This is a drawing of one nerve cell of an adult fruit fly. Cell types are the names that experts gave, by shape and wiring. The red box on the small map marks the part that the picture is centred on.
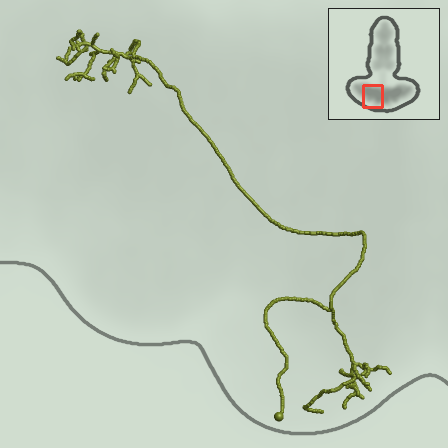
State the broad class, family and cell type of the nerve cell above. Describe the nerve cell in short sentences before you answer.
The cell body can be seen at the bottom of the picture. In this view it is about as wide as it is tall. It is a central-brain intrinsic neuron. The family is hemilineage ALv1. The cell type is CB1296_a.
